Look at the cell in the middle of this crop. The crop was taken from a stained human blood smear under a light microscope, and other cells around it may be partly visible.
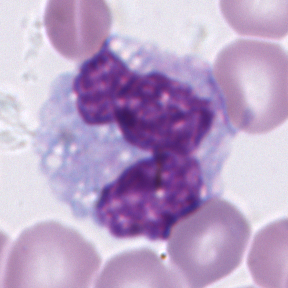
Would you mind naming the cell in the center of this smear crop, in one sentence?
The cell at the middle of the frame should be recorded as a monocyte.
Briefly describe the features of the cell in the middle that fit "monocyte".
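The clearest match with a monocyte is the many small clear vacuoles scattered through the cytoplasm.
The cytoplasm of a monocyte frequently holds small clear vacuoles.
The cytoplasm is plentiful, widest on the left side of the nucleus, and a pale greyish blue. The cell outline is irregular and slightly ragged.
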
